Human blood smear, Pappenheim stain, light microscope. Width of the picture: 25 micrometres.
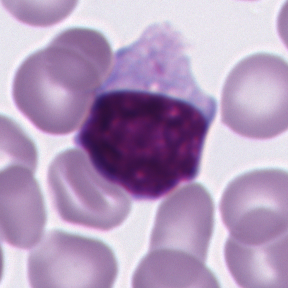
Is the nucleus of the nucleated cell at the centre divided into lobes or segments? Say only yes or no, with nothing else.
No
